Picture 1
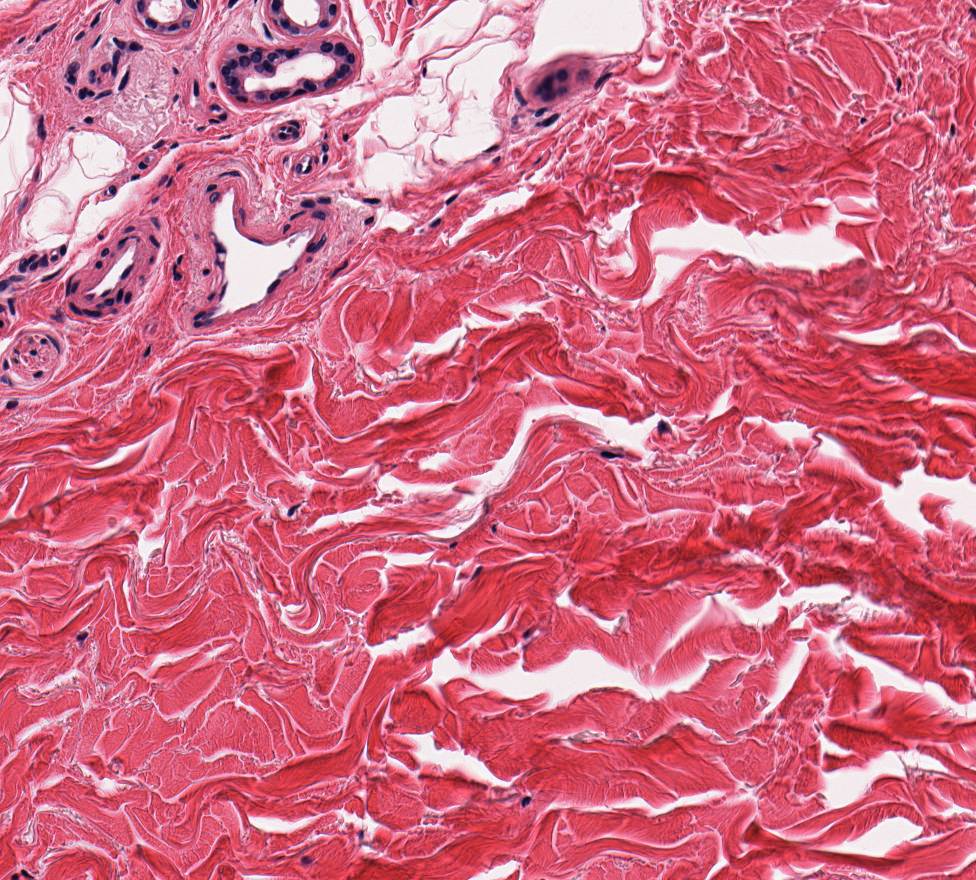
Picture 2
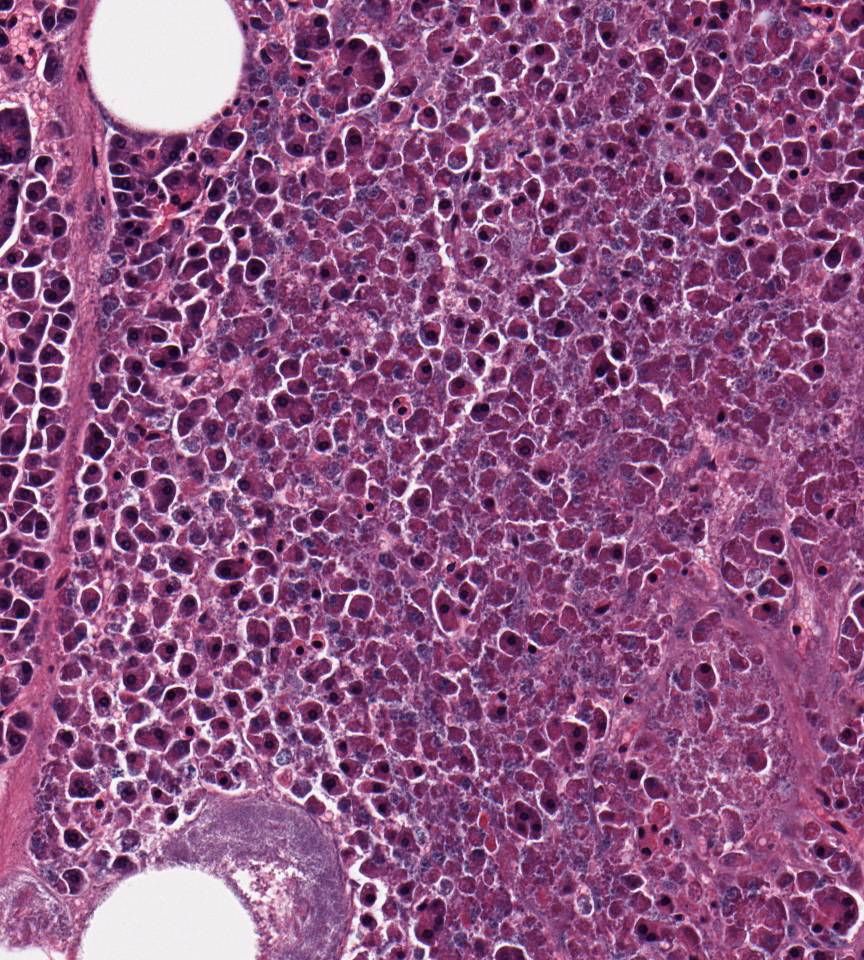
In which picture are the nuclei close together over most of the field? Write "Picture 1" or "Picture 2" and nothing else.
Picture 2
